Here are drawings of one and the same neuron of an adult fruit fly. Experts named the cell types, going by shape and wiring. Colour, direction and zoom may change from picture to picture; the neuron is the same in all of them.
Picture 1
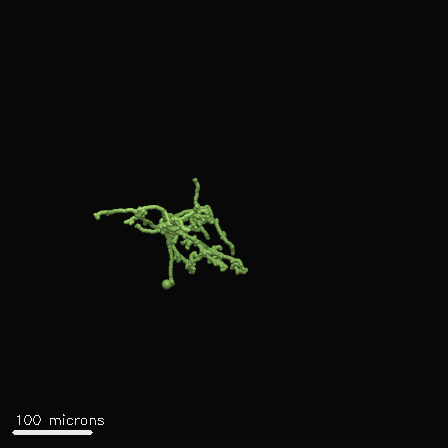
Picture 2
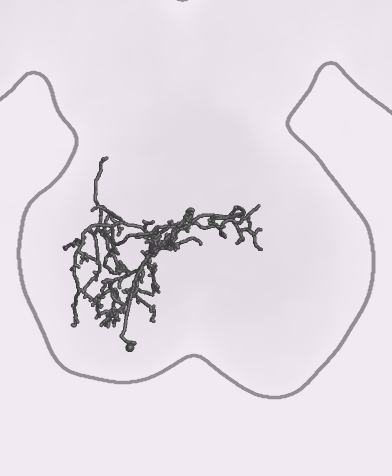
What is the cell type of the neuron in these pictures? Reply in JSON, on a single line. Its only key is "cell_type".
{"cell_type": "IN07B055"}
